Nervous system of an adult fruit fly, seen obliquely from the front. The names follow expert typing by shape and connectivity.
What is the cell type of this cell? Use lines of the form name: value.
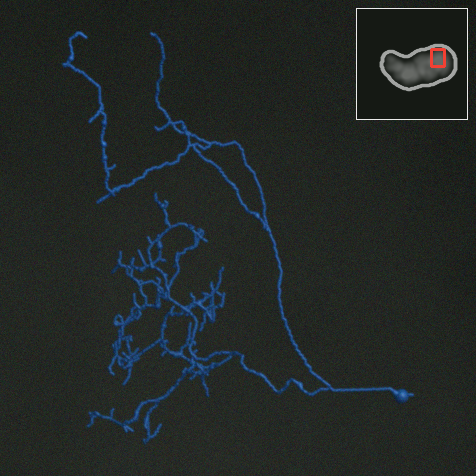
cell type: LoVP5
